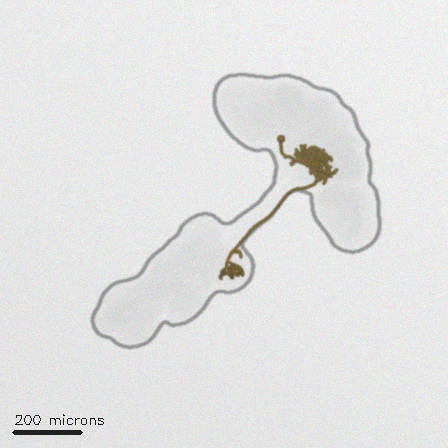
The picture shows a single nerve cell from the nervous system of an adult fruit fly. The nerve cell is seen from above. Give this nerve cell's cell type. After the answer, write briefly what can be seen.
Its cell type is DNg54. This is a descending neuron. It reaches both the brain and the nerve cord, passing through the neck. By the scale bar it is about 450 microns tall in this view.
